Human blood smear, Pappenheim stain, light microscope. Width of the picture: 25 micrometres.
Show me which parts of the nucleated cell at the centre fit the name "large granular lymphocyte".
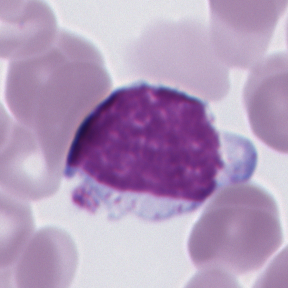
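In this large granular lymphocyte, the chromatin is dark purple and clumped, with scattered paler patches.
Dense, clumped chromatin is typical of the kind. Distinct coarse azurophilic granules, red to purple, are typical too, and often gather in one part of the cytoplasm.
A few small reddish-purple granules lie together at the lower left: right in colour and grouping, but small rather than coarse. Pale blue cytoplasm ends in a ragged edge with small irregular projections. The cell is about 17 by 12 micrometres; the nucleus fills about 70% of its area.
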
